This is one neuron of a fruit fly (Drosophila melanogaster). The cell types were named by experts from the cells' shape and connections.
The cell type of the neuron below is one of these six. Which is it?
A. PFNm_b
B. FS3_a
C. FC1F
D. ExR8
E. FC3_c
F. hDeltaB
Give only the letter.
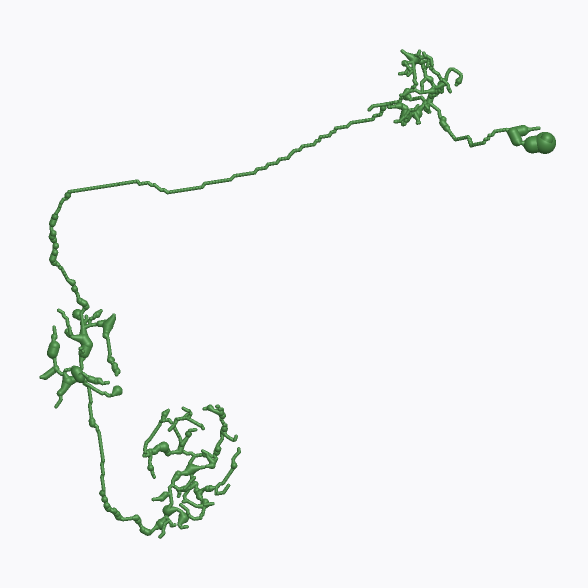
A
